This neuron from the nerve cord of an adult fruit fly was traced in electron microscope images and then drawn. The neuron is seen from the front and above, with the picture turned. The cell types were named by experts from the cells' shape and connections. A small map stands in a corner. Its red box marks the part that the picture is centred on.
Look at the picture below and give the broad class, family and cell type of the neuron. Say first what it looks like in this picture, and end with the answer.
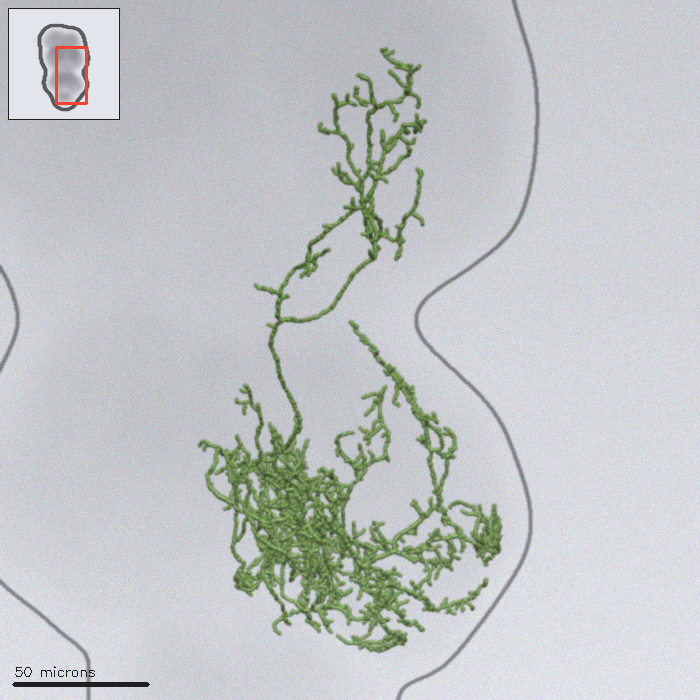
By the scale bar it is about 250 microns tall in this view. More than a hundred branch ends can be seen. Its broad class is nerve-cord intrinsic neuron. The family is hemilineage 02A. It is of cell type IN02A004.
